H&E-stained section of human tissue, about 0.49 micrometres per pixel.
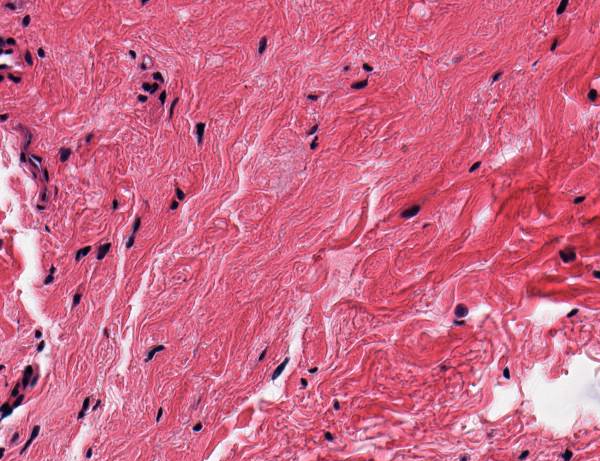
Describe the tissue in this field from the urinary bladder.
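First, densely packed, wavy collagen bundles that stain pink fill the whole field. Second, dark, elongated, spindle-shaped fibroblast nuclei lie scattered between the bundles. Third, these nuclei are sparse relative to the collagen. Last, no fat cells are present.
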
